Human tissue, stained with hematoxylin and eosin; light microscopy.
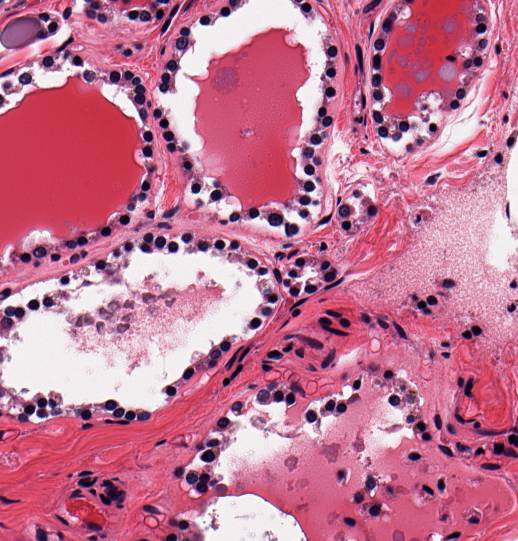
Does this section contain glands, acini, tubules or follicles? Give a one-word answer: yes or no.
Yes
